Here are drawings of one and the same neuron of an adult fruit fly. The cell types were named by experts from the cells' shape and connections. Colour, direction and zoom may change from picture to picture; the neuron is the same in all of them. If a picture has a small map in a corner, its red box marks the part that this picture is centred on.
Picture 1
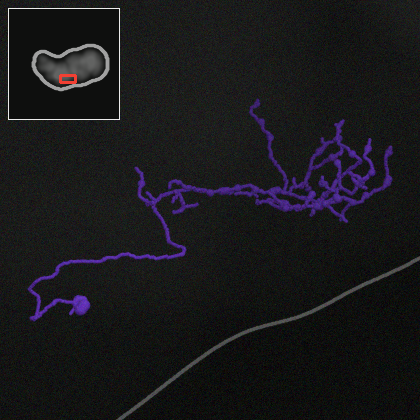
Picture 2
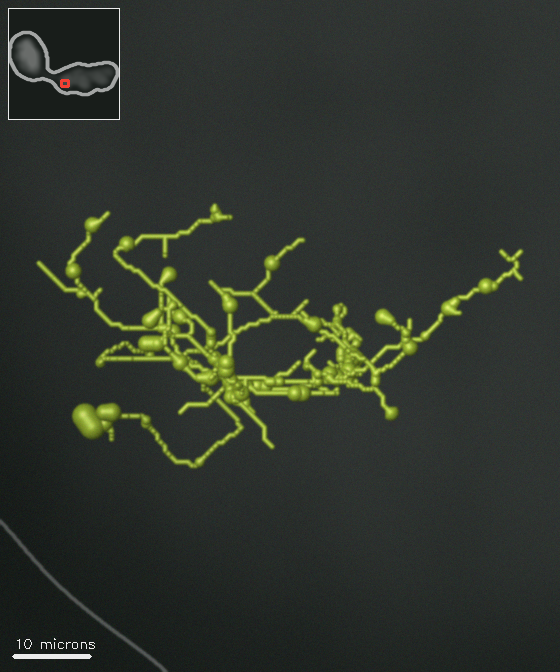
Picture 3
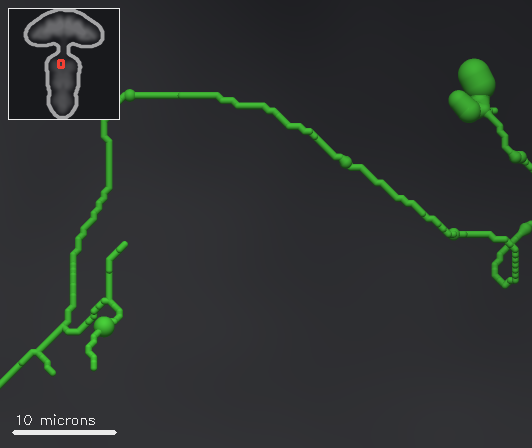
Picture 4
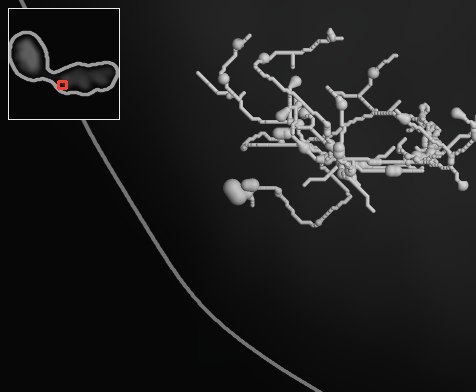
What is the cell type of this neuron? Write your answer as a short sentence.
The cell type is IN14A110.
